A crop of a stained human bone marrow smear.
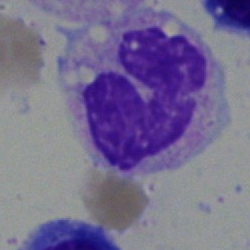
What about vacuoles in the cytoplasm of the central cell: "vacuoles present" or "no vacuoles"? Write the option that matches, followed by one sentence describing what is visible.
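Vacuoles present. Several small clear vacuoles lie in the cytoplasm, mostly toward the upper left of the cell.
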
